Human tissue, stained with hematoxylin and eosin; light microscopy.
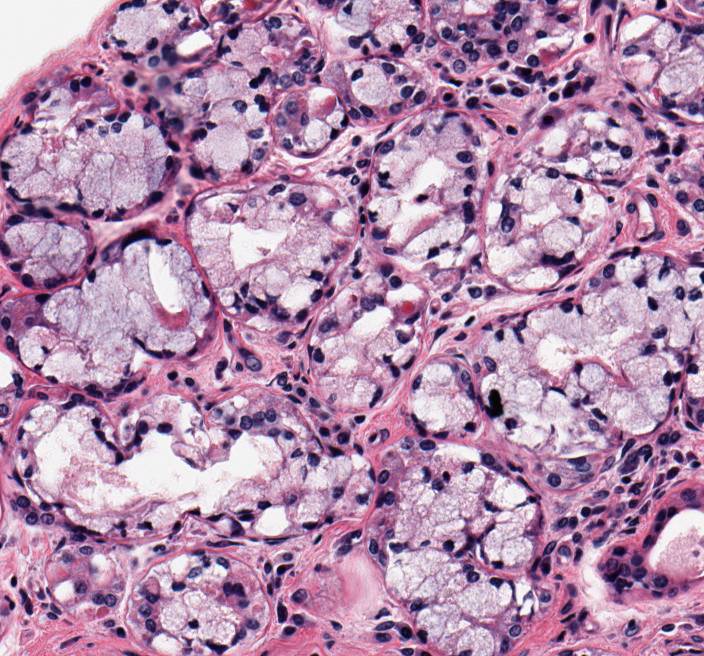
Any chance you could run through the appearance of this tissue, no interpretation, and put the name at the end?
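Closely packed rounded clusters of glandular acini fill the field, divided by thin connective tissue strands. Acinar cytoplasm pale, foamy, finely vacuolated, as in mucous cells. Nuclei dark, small, flattened against the outer cell base at each acinar rim. Irregular open lumens in several acini; largest an elongated pale space, lower-left cluster. Tissue: minor salivary gland.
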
